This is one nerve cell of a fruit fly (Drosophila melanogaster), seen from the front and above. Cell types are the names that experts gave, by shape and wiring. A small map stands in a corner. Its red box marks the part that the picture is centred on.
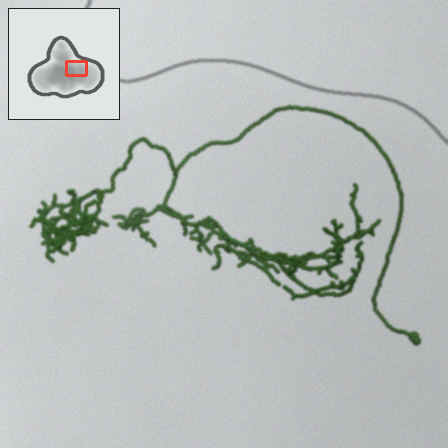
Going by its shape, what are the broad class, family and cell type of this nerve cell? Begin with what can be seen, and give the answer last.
The cell body can be seen at the lower right of the picture. The picture shows dozens of branch ends. This is a central-brain intrinsic neuron. Its family is hemilineage SLPav2. It is of cell type SMP047.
